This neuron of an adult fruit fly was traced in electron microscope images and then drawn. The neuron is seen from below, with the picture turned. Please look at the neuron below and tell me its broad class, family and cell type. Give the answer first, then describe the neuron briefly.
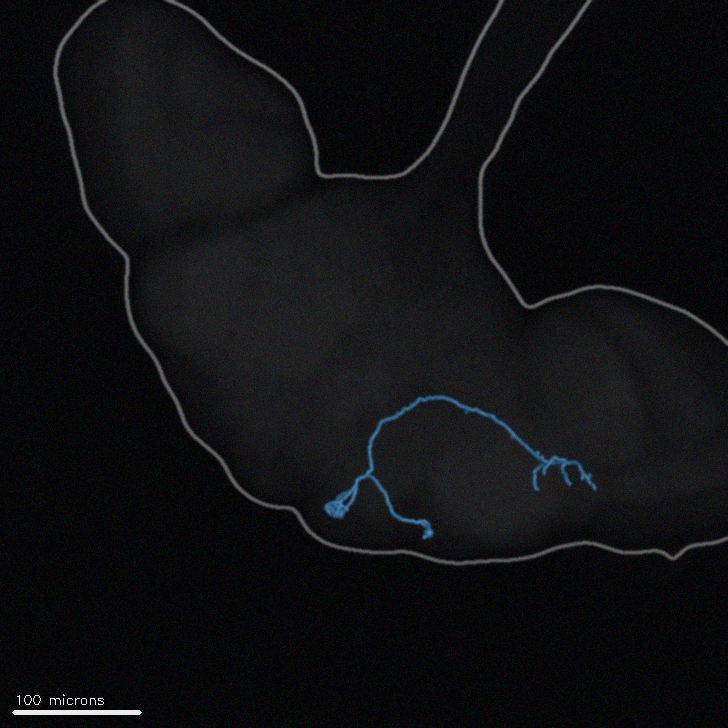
It is a central-brain intrinsic neuron. Its family is hemilineage ALl1_ventral. Its cell type is DA2_lPN. It is in the brain and does not reach the nerve cord. The cell body is at the bottom of the picture. From left to right in the picture it spans about 200 microns.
